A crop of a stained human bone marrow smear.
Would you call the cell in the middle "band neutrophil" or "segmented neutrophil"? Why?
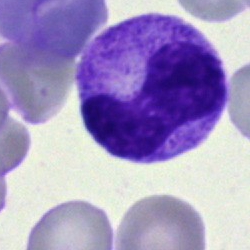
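It's a band neutrophil.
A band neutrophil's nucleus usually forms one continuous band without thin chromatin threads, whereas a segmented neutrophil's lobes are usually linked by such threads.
Looking at the nucleus here, it is indented, curving around a notch that faces the upper left. Its chromatin is dark purple and coarsely clumped. The lilac cytoplasm pales in that notch, and fine purple granules speckle the upper part of the cell.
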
